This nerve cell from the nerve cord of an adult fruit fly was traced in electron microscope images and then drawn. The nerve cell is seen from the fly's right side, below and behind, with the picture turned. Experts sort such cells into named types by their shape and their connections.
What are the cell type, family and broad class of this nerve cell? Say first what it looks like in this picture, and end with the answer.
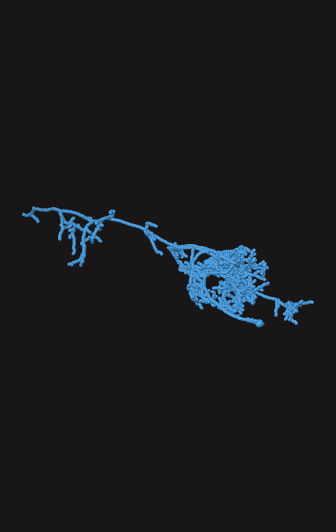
The picture shows dozens of branch ends. In this view it is wider than it is tall. The cell type is IN09A007. Its family is hemilineage 09A. This is a nerve-cord intrinsic neuron.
